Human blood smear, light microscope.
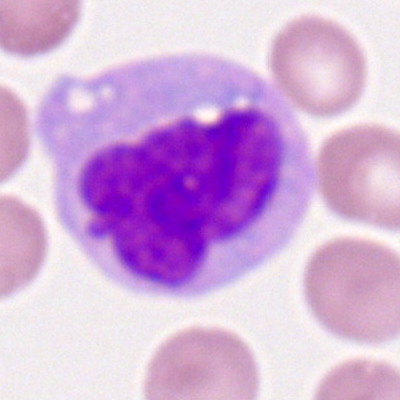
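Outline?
Rounded, slightly irregular; small bulge at upper left.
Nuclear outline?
Irregular and folded, with several lobe-like bulges.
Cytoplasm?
Abundant, pale greyish lilac-blue; a few small clear vacuoles at upper left and along the top edge of the nucleus.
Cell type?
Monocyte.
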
